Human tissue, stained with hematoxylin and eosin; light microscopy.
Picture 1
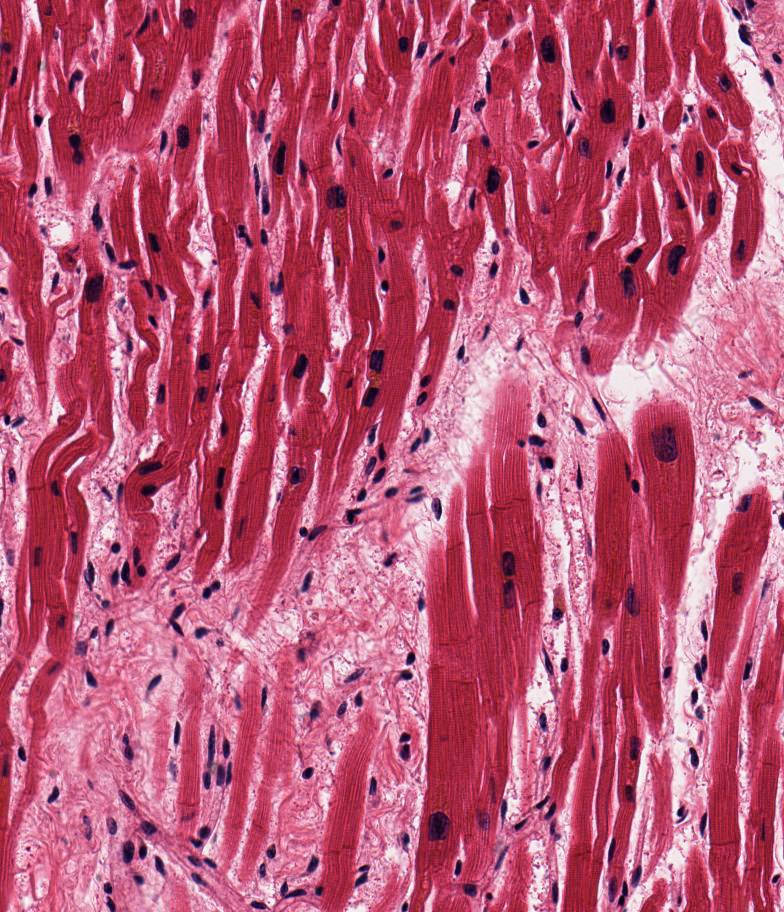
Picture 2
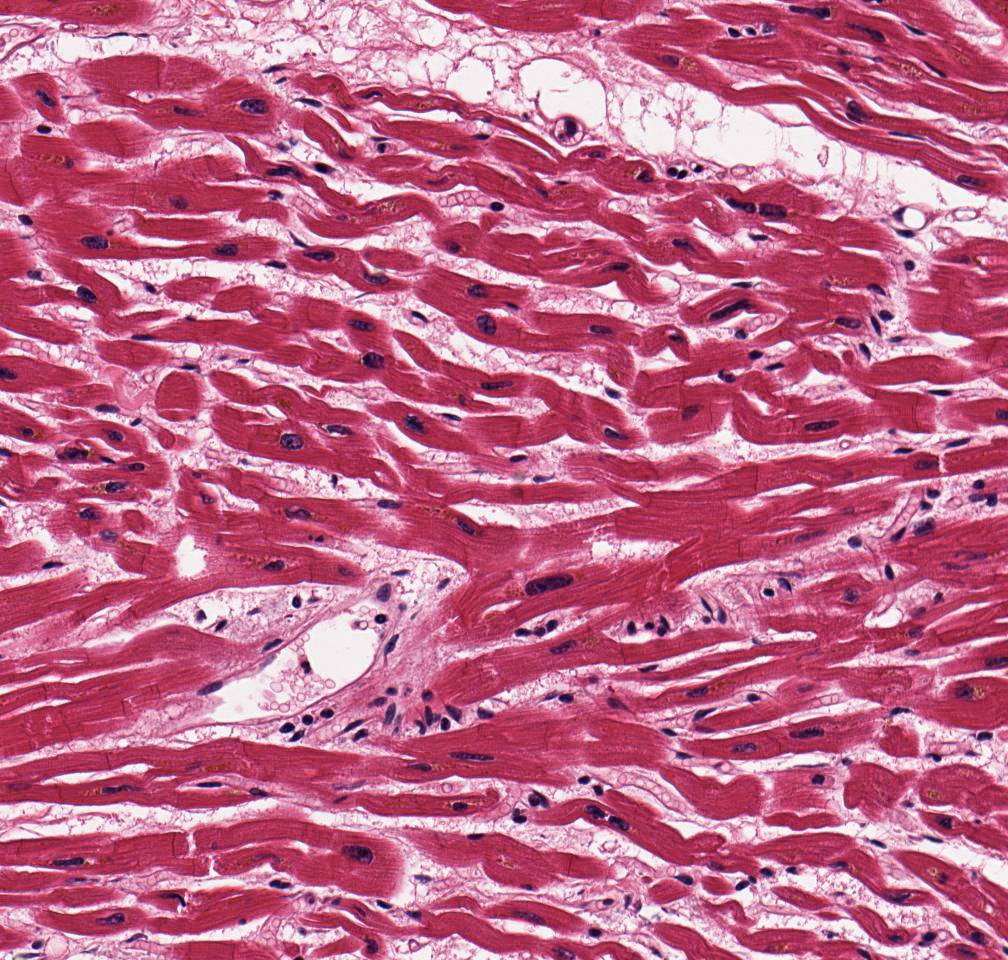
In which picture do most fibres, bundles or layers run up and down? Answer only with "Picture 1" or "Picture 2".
Picture 1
